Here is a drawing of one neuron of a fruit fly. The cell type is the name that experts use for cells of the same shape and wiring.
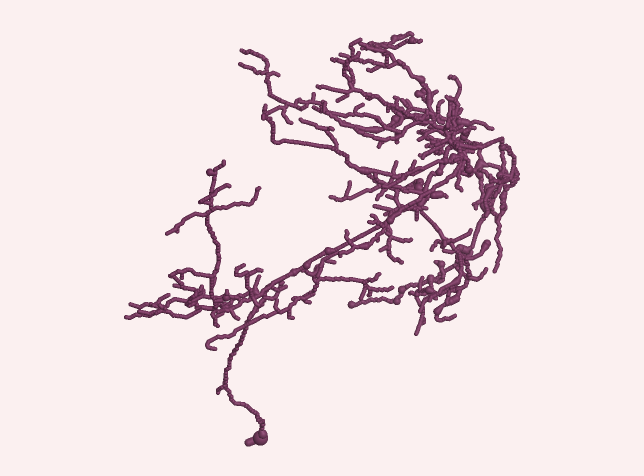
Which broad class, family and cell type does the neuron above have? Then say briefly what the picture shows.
Its broad class is nerve-cord intrinsic neuron. Its family is hemilineage 08A. The cell type is IN08A047. Its cell body lies at the bottom of the picture. In this view it is about as wide as it is tall.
